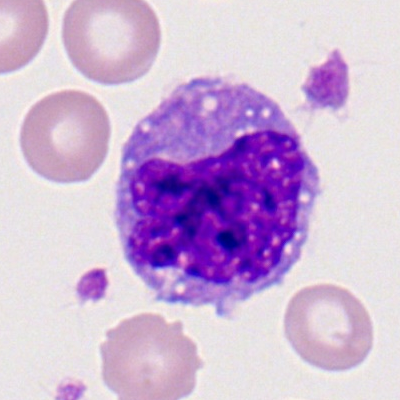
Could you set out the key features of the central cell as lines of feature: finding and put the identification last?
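Nucleus: irregular, with a shallow indentation along its upper border
Position: lower part of the cell, leaving a wider band of cytoplasm above
Chromatin: mottled, darker clumps separated by paler spaces
Vacuoles: several small and clear, scattered mostly near the cell edge
Identification: monocyte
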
